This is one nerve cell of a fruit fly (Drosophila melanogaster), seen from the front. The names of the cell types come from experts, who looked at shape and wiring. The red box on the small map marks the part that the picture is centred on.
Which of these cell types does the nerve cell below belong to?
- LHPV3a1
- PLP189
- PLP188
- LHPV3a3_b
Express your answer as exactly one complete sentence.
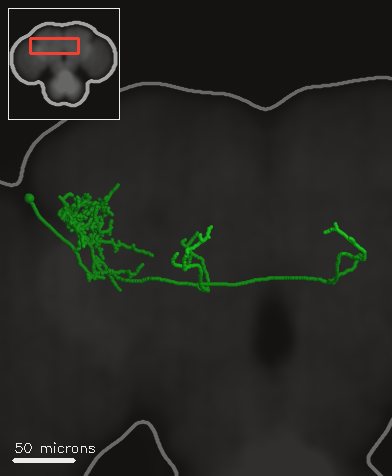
To this nerve cell applies the cell type name LHPV3a1.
